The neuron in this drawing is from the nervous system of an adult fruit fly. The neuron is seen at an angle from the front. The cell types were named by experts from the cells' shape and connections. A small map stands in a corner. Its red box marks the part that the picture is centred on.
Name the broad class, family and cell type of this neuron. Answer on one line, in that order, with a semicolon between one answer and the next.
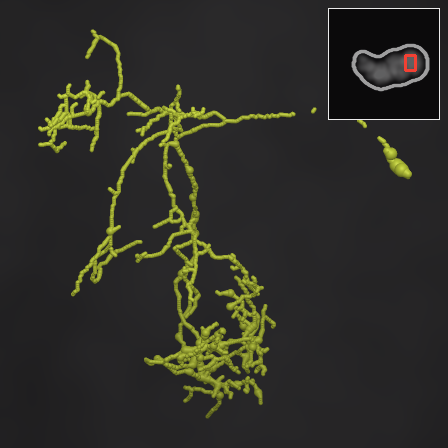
central-brain intrinsic neuron; hemilineage CREa2_ventral; LAL035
